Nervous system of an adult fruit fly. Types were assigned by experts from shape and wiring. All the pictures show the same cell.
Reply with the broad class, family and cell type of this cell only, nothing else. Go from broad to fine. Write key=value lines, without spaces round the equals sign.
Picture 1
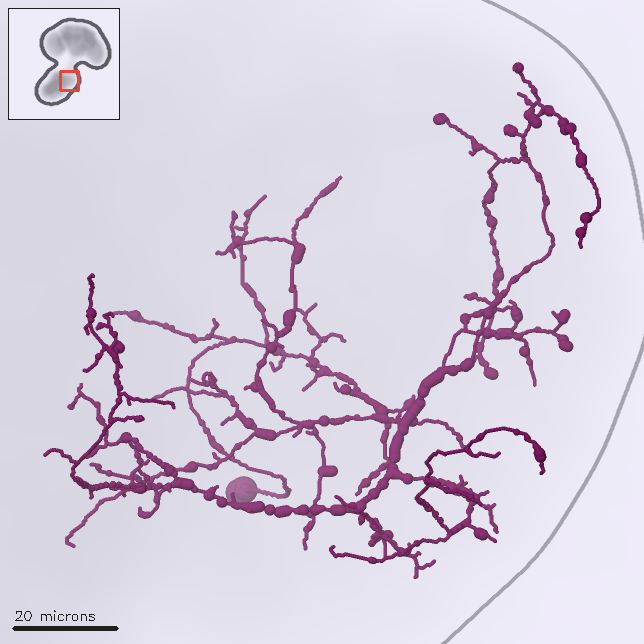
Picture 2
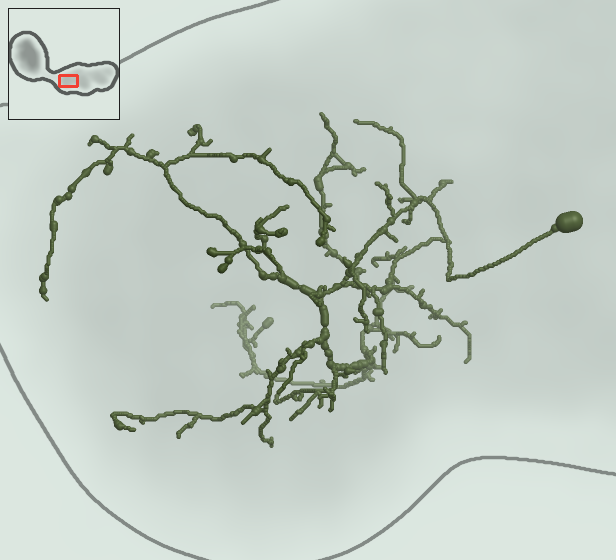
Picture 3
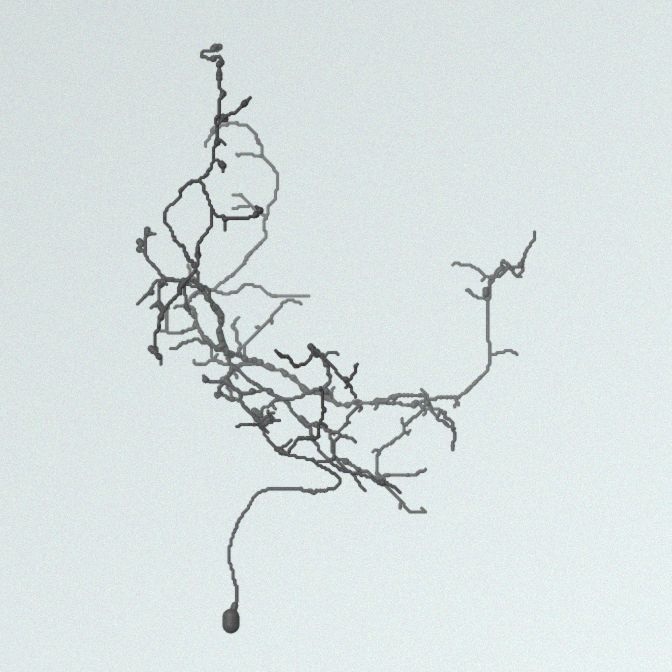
broad_class=nerve-cord intrinsic neuron
family=hemilineage 03A
cell_type=IN03A085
